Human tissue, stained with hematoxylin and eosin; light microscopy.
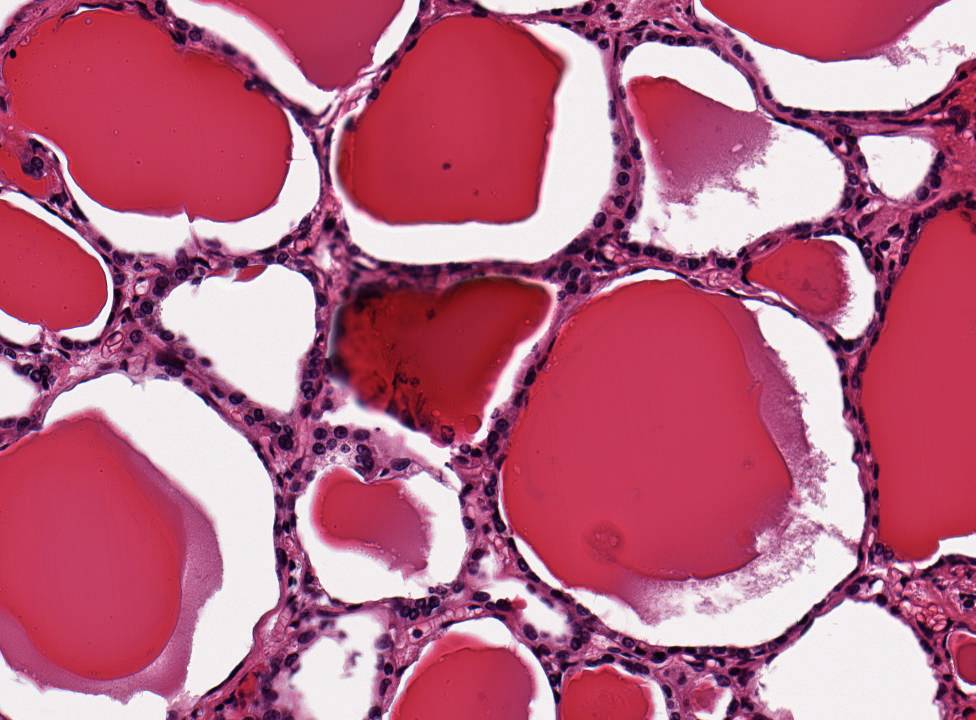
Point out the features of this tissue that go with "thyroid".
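Closely packed rounded follicles of widely varying size fill the whole field.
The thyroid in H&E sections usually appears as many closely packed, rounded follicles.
Each follicle here has a single layer of flattened to low cuboidal epithelial cells, with small, round, dark-staining nuclei.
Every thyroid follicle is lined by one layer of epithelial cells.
Homogeneous, bright red eosinophilic colloid fills most of the lumina. Both the close packing of the follicles and their single-layered lining go with thyroid, and no feature in this field goes against it.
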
